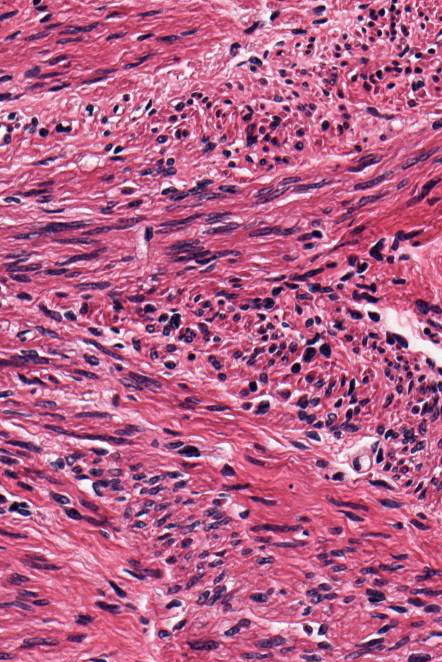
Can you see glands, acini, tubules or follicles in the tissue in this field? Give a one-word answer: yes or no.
No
